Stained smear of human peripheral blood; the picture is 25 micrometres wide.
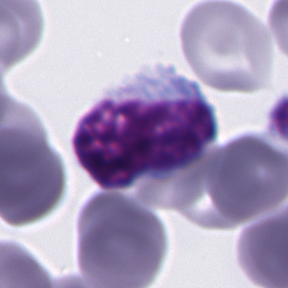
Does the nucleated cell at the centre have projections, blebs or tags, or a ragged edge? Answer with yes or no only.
Yes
